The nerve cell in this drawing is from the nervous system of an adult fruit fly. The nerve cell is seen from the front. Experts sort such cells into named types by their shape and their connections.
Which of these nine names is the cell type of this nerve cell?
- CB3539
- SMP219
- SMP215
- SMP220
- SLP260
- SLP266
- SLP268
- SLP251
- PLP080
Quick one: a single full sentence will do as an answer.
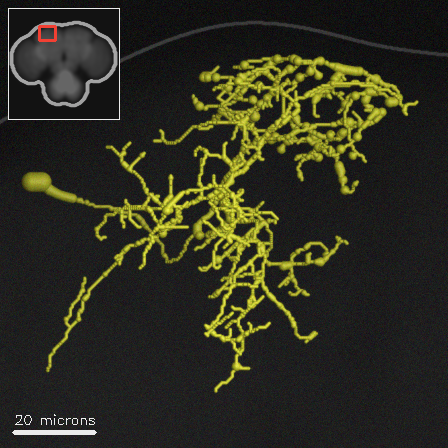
By type, the nerve cell is CB3539.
